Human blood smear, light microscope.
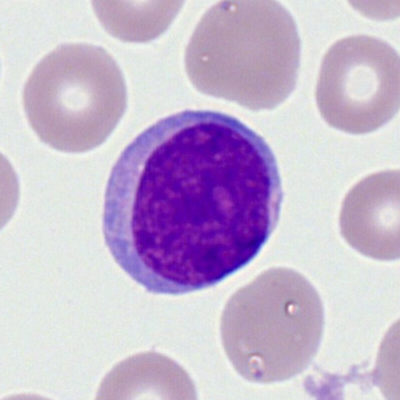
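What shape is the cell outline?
Smooth and round.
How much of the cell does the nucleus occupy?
Most of it.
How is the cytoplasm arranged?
As a pale blue crescent, widest on the left side of the cell.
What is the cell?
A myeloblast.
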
